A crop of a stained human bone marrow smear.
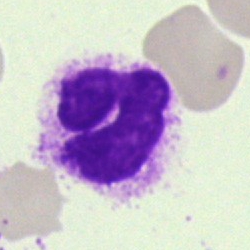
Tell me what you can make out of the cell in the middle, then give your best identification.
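Edge ragged, fuzzy; fine granules scattered just beyond it. Nucleus deeply folded into two large lobes, divided by a curved pale cleft; no nucleolus seen. Cytoplasm packed with fine purple granules. Name: segmented neutrophil.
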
